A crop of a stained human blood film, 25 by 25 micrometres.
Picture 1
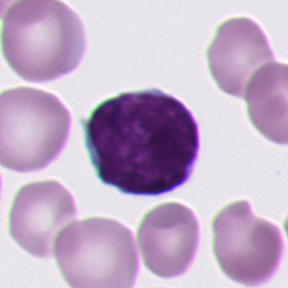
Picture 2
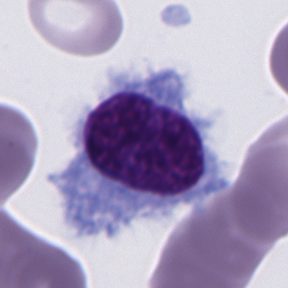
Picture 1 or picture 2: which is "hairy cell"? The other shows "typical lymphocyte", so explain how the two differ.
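Picture 1 shows a typical lymphocyte, and picture 2 a hairy cell. Their edges differ most: the typical lymphocyte has a roughly round outline with a smooth edge, while the hairy cell has a ragged border fringed on all sides by fine, hair-like projections. In picture 1 the cytoplasm shows only as a thin pale bluish rim, mainly along the left edge; in picture 2 the cytoplasm is pale blue-grey.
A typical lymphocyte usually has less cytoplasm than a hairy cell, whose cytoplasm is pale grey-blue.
Neither cell shows granules: none are visible in the lymphocyte, and no distinct purple or red granules are seen in the hairy cell.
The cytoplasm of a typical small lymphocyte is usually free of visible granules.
The lymphocyte is about 10 micrometres across, and its round nucleus fills about 90% of the cell's area, with dark purple, coarsely clumped chromatin and no visible nucleoli.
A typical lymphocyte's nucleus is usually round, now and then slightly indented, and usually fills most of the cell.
Red cells lie close to the lymphocyte, though none touches it, and a small pale blue-grey fragment lies above the hairy cell near the top edge of picture 2.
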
